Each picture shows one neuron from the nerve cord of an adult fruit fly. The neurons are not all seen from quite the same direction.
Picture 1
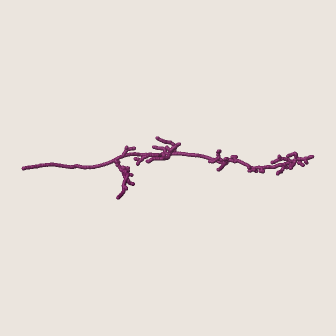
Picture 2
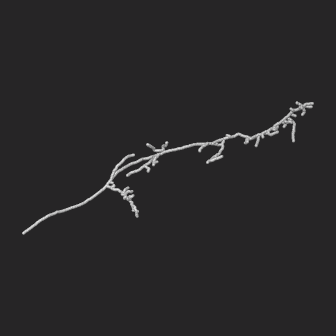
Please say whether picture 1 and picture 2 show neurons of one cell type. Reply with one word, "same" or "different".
same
